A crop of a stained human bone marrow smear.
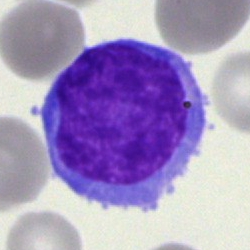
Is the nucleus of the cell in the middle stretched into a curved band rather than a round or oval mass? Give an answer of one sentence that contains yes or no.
No, rather than a horseshoe, C, U or S shape, the nucleus is a compact round or oval mass.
